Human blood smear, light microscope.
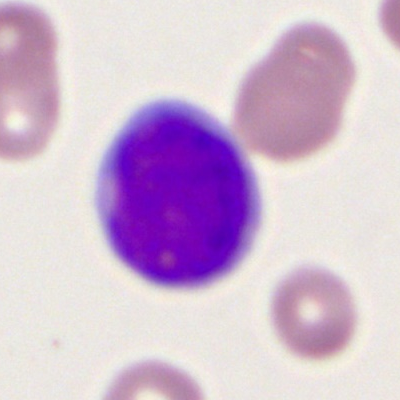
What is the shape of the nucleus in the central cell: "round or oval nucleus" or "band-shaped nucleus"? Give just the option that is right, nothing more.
Round or oval nucleus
